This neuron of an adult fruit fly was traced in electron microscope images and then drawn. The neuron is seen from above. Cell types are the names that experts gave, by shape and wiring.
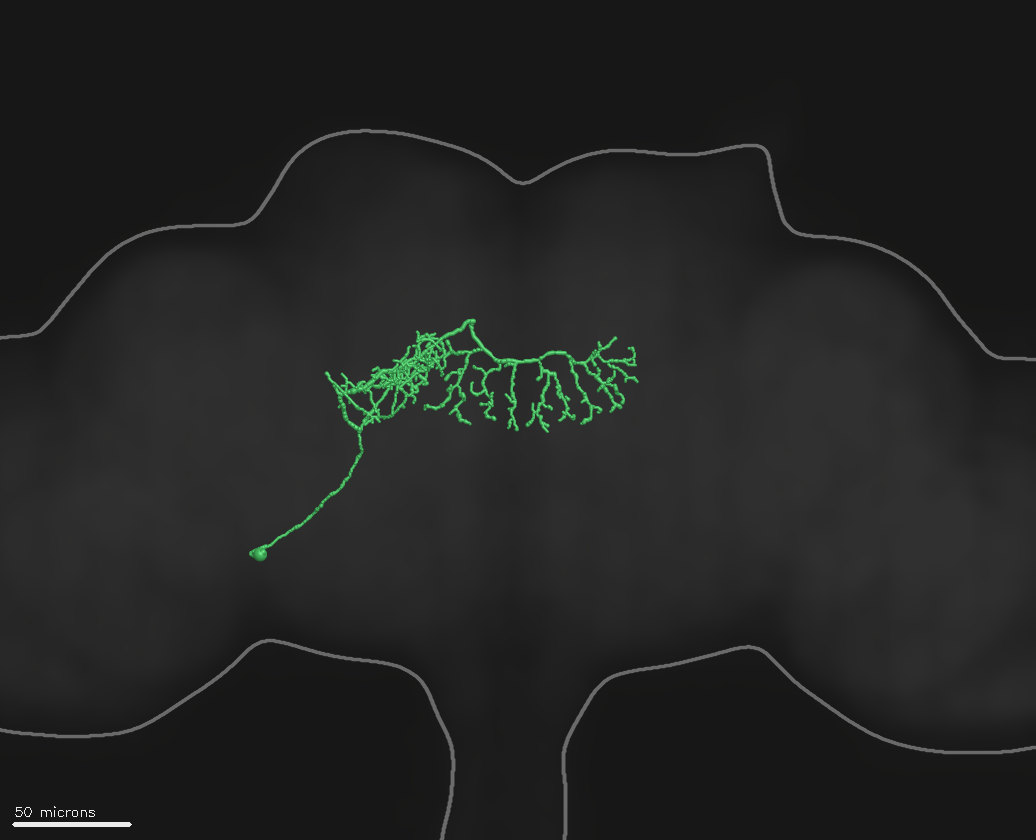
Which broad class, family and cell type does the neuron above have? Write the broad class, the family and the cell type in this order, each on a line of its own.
central-brain intrinsic neuron
hemilineage DL1_dorsal
FB6C_b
